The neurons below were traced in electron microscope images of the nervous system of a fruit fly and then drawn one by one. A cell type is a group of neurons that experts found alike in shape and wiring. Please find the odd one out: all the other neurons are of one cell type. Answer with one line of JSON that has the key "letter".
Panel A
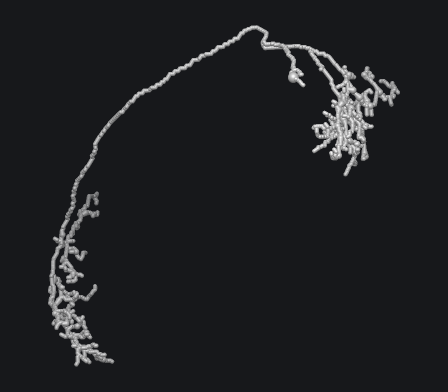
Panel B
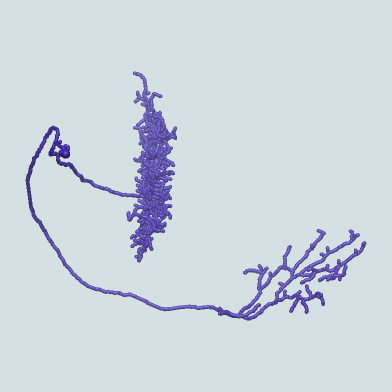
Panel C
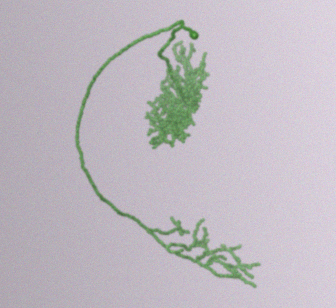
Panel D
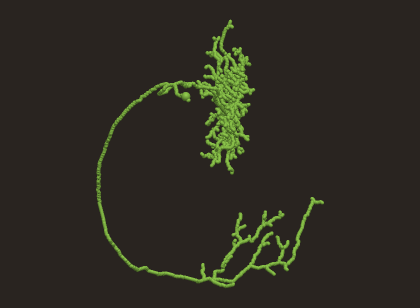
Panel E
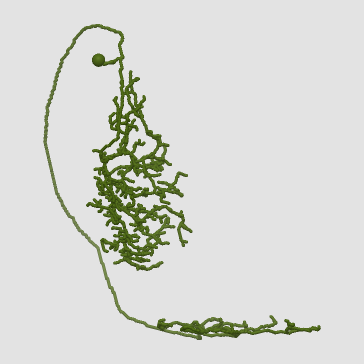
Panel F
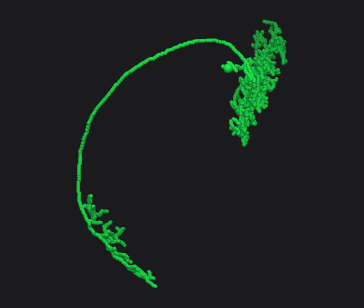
{"letter": "A"}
